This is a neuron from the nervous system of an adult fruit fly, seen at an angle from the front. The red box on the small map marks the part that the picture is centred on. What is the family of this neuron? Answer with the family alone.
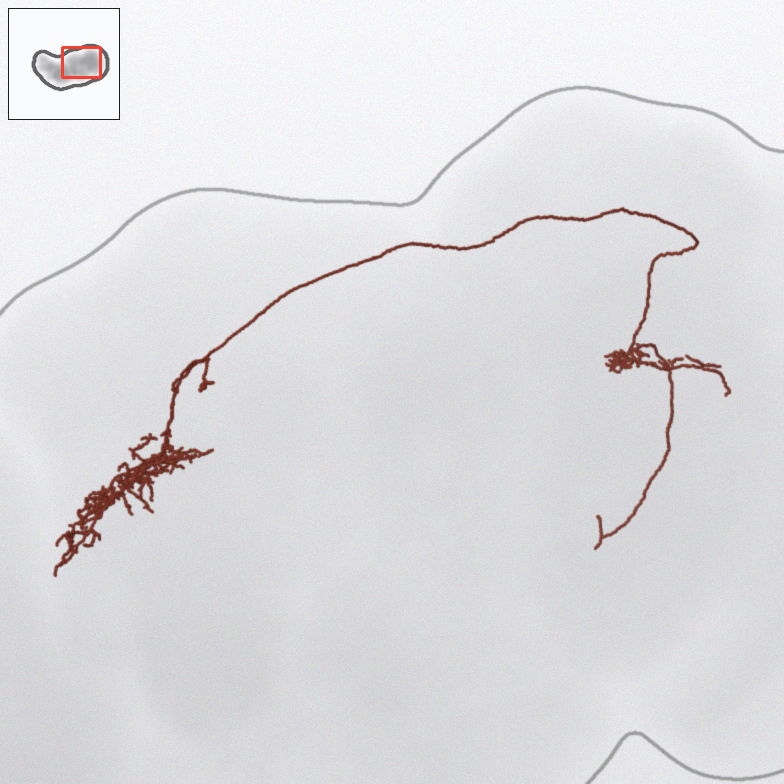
hemilineage VLPd&p1_dorsal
